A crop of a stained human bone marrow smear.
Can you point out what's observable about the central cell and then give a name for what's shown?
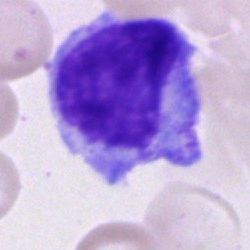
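Pale blue cytoplasm lies mostly along the lower and right sides of the nucleus. On the right, fine purplish granules are scattered through it, and at the lower right its edge is ragged, with small pointed projections. The cell is a promyelocyte.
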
